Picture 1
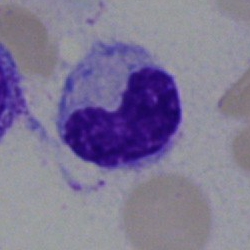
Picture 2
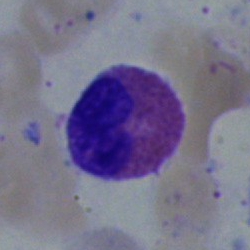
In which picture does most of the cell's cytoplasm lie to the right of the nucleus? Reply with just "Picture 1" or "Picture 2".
Picture 2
